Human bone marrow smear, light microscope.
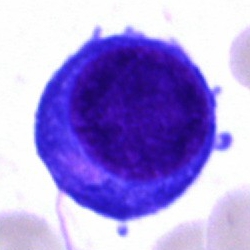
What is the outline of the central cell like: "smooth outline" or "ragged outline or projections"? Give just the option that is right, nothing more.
Ragged outline or projections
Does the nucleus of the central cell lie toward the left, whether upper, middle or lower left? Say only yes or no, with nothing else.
No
